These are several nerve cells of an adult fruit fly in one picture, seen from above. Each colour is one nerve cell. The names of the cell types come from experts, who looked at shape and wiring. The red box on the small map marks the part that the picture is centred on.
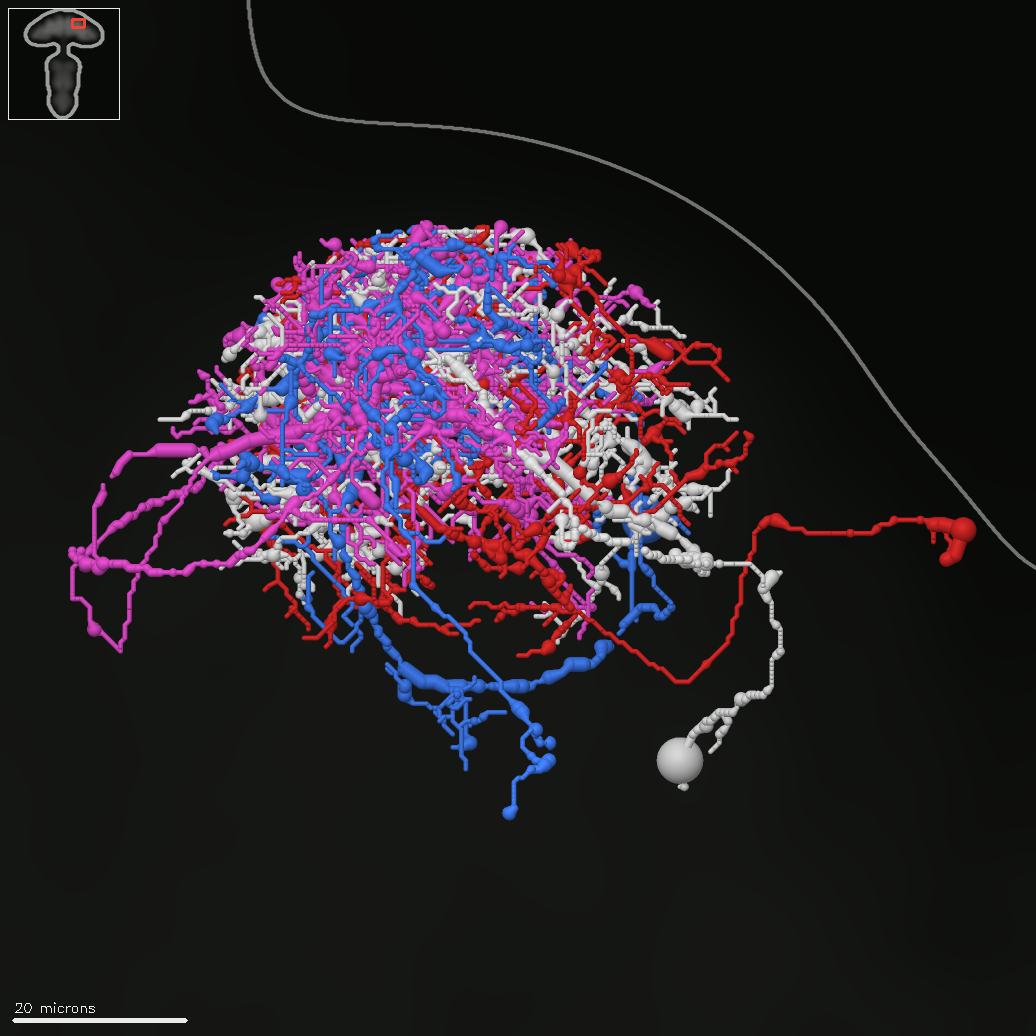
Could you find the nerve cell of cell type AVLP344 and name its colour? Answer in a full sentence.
The colour is blue.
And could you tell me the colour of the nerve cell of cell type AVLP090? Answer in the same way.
The colour is magenta.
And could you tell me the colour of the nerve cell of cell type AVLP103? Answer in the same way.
The colour is white.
